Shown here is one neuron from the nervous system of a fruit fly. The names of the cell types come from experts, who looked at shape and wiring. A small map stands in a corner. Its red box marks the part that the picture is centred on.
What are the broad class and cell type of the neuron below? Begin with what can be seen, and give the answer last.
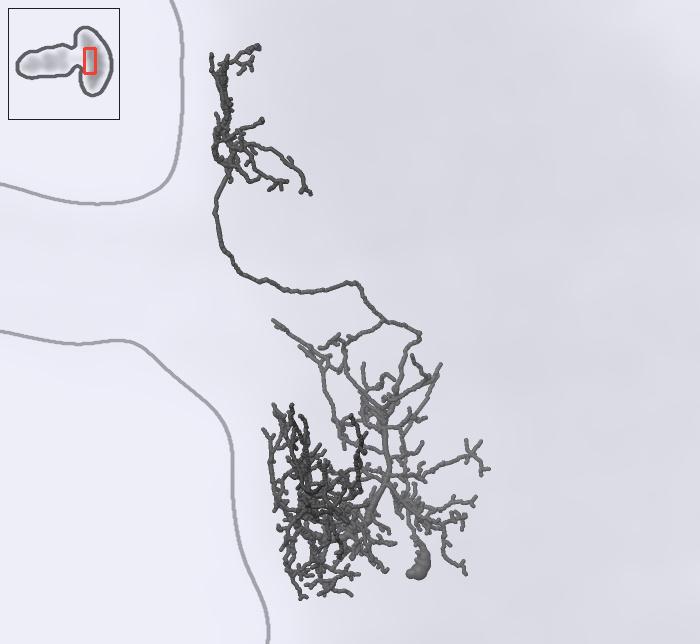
It lies in the brain. The cell body can be seen at the bottom of the picture. Its broad class is central-brain intrinsic neuron. The cell type is GNG307.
